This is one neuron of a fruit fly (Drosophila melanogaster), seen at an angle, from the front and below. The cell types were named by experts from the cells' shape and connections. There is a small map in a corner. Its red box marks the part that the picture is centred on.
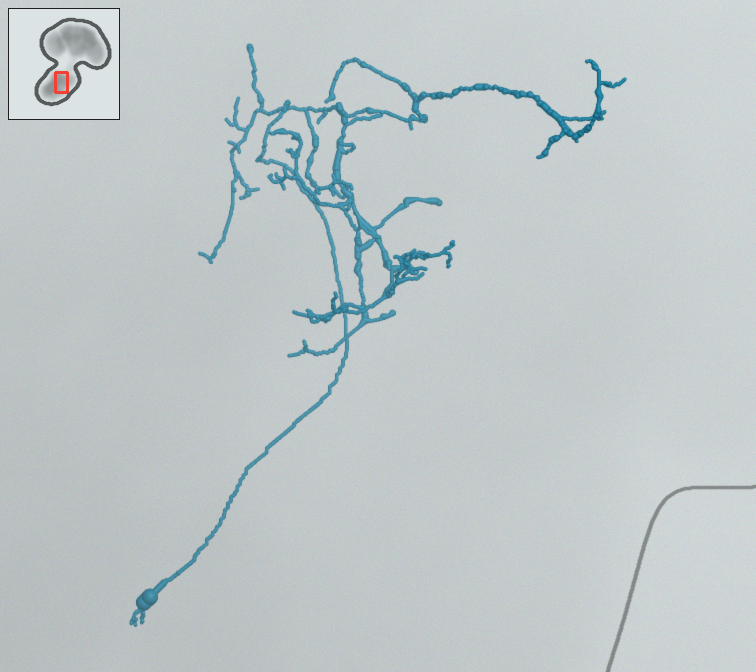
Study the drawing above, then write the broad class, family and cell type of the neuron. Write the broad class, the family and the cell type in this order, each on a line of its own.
nerve-cord intrinsic neuron
hemilineage 03B
IN03B069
